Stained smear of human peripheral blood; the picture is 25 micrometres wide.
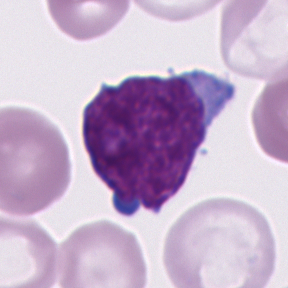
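Myeloblast: first, the outline is irregular and angular rather than round. Next, the nucleus is one unlobed mass, about 13 by 10 micrometres, filling about 80% of the cell's area. Then the cytoplasm, which is scanty and shows mainly as a wedge at the upper right. Last, a small deep-blue bleb protrudes from the lower edge of the cell.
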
